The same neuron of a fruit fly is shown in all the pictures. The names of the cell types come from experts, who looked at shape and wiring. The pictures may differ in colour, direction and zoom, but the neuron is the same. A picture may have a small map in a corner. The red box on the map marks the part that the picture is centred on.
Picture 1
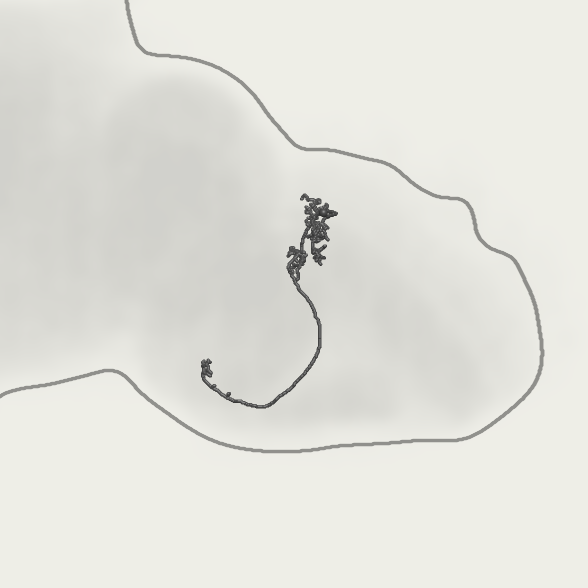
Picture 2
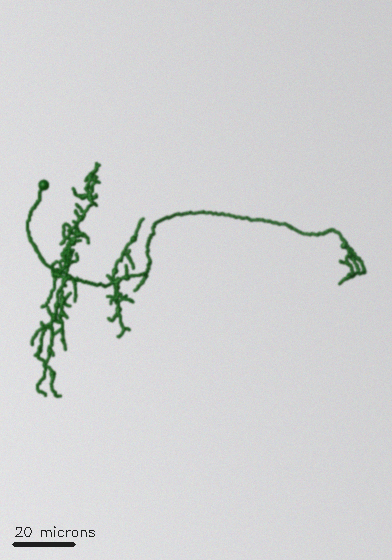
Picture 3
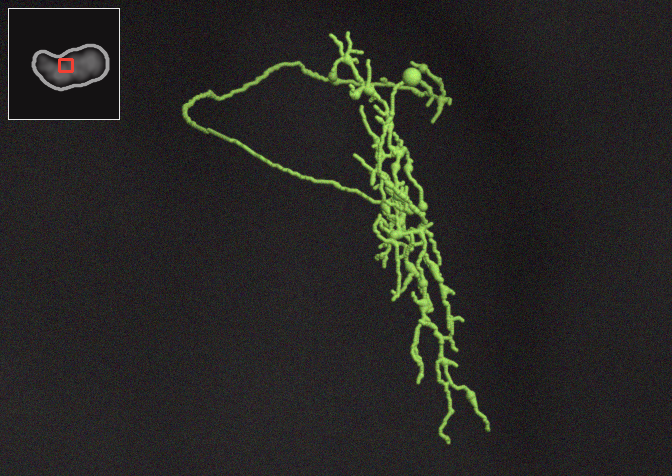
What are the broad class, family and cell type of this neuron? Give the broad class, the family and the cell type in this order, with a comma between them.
optic-lobe intrinsic neuron, Tm, Tm16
